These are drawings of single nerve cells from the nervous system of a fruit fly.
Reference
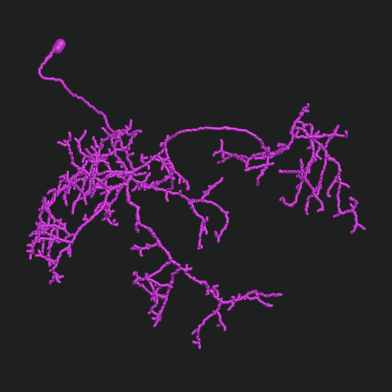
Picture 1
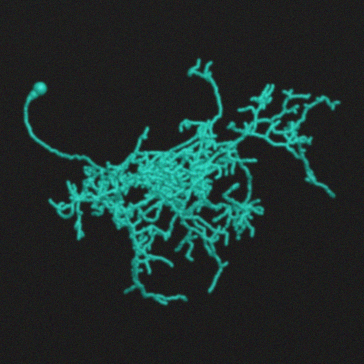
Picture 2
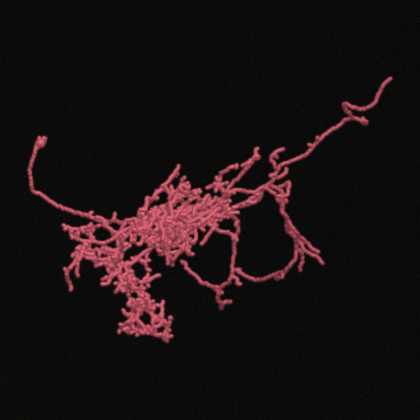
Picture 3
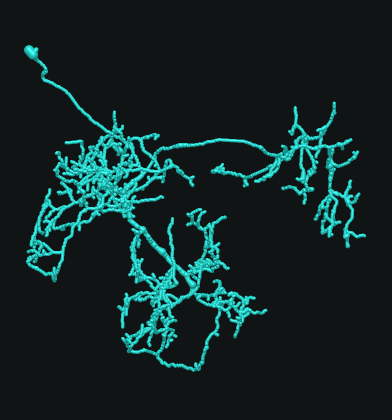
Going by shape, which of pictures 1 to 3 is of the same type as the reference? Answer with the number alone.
3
